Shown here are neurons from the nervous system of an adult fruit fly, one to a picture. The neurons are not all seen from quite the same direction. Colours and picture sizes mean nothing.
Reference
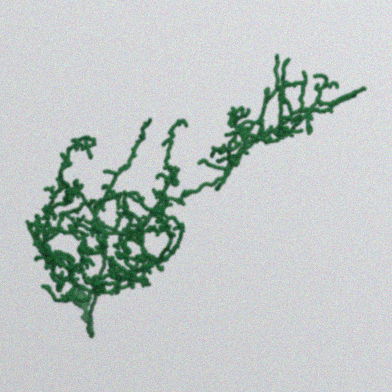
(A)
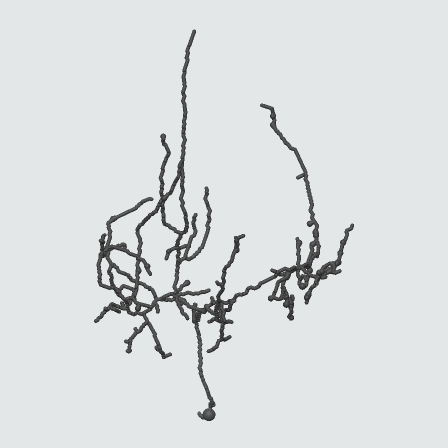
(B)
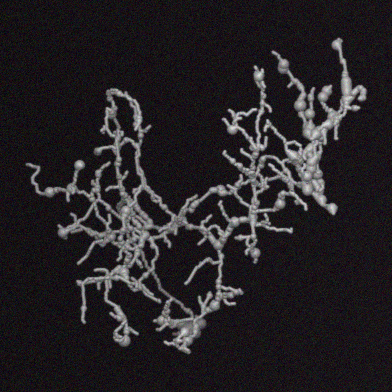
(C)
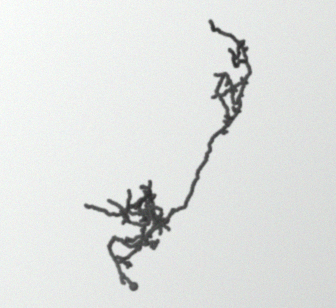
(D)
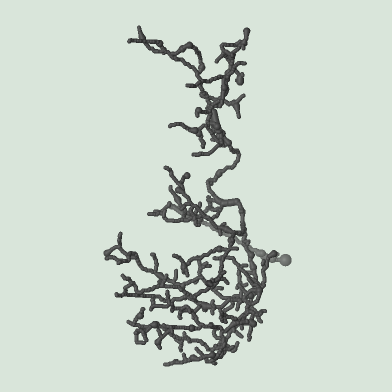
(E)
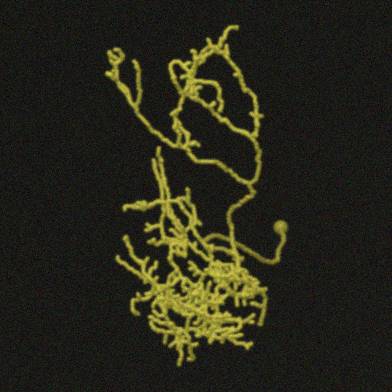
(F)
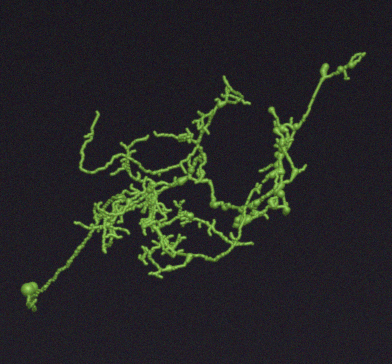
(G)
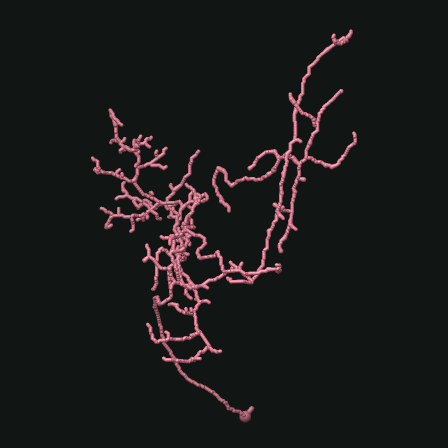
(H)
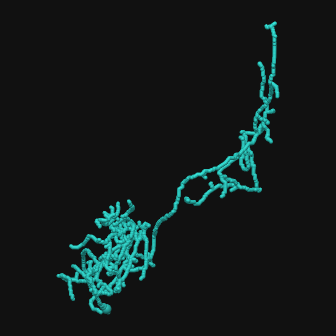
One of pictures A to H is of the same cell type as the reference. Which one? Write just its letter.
D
